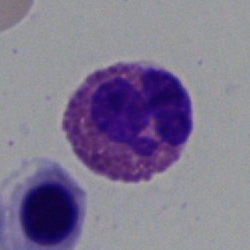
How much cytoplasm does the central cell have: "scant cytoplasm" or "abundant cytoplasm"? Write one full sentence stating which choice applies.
This cell has a broad area of cytoplasm.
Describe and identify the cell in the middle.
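Chromatin dark purple, densely condensed. Nucleoli: none visible. Round outline, edge slightly rough. Eosinophil.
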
